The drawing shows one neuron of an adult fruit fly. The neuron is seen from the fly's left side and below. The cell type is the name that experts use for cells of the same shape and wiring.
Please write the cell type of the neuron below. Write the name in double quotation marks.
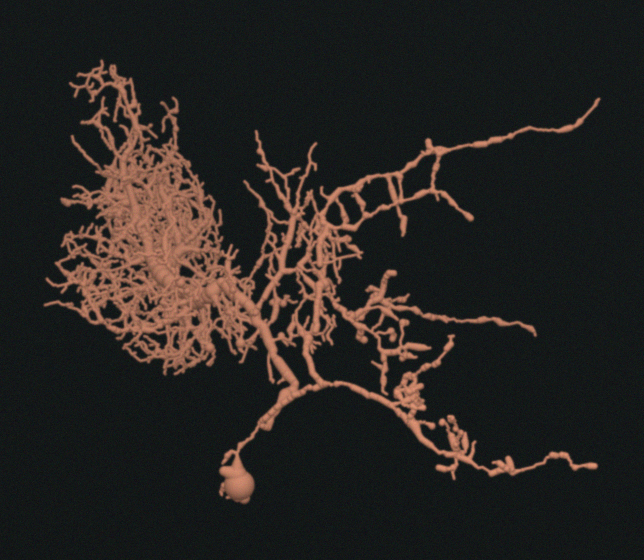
"AL-AST1"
